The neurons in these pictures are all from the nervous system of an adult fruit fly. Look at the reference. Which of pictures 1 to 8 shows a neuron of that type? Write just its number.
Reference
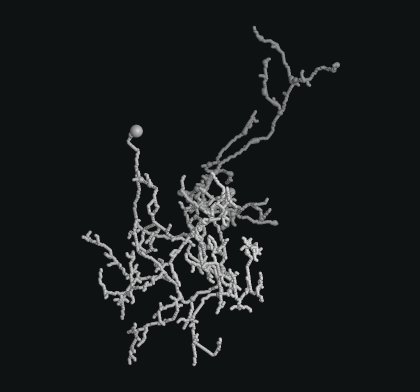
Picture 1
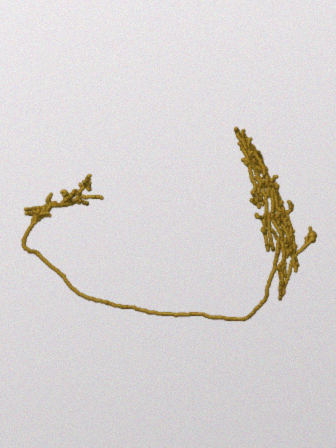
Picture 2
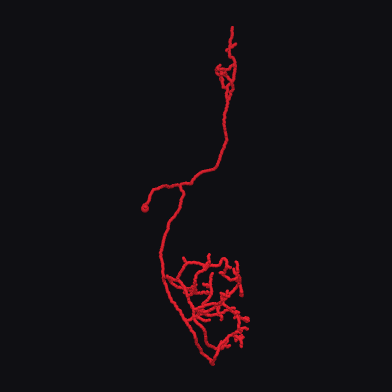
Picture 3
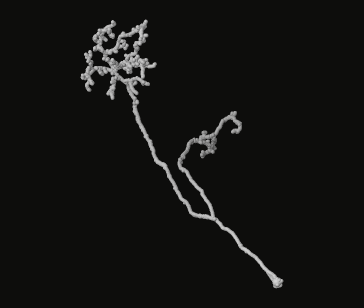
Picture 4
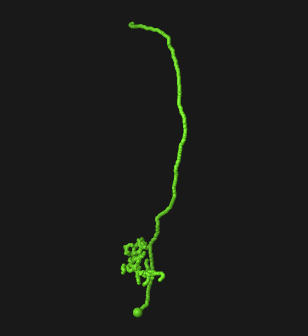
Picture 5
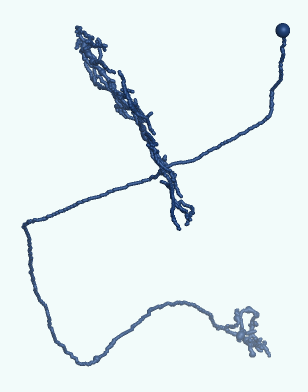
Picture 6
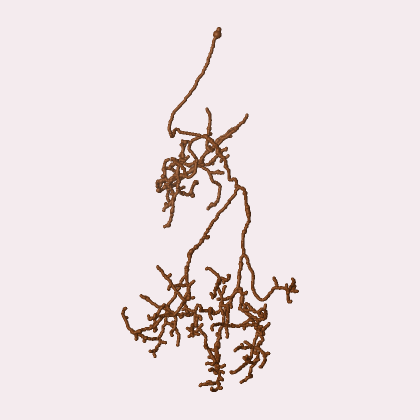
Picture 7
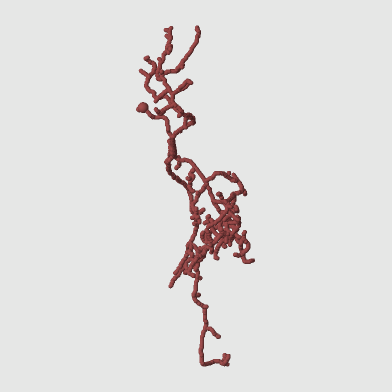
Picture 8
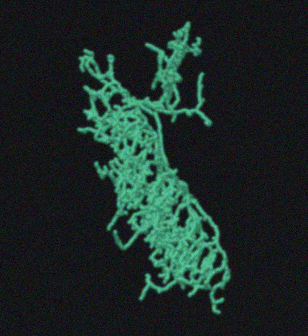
6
